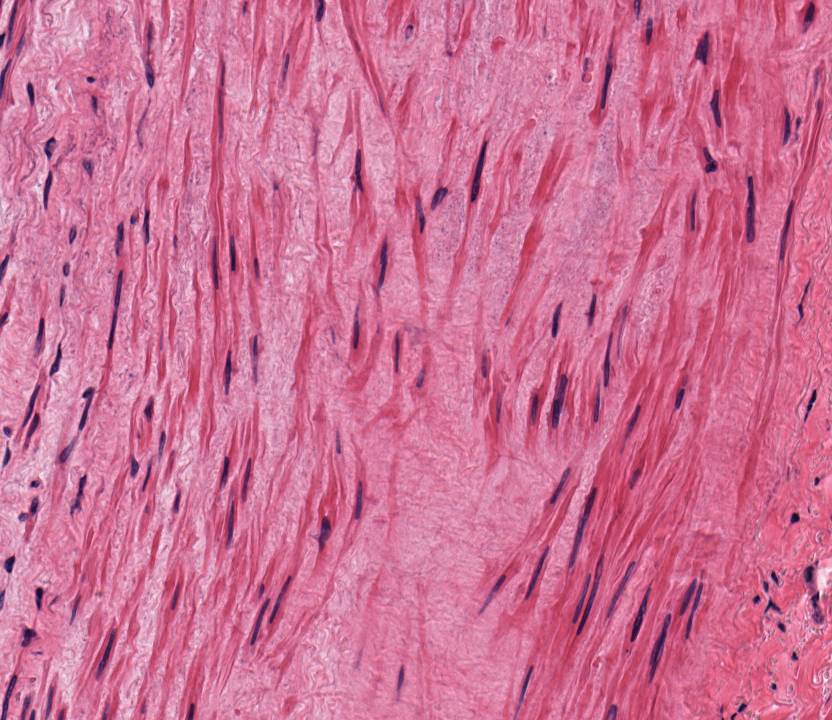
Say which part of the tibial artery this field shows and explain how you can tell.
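That's the tunica media. Long smooth muscle bundles run mostly top to bottom, on a slant, their bright pink cytoplasm drawn out into long tapering strands. The nuclei are dark, elongated and cigar-shaped, lined up parallel to the bundles.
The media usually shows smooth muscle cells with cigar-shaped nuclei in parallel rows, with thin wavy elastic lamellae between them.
Between the bundles you get pale pink, finely wavy fibrillar material with few nuclei.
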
